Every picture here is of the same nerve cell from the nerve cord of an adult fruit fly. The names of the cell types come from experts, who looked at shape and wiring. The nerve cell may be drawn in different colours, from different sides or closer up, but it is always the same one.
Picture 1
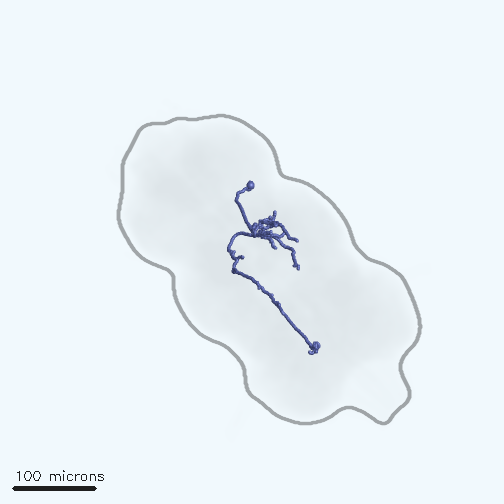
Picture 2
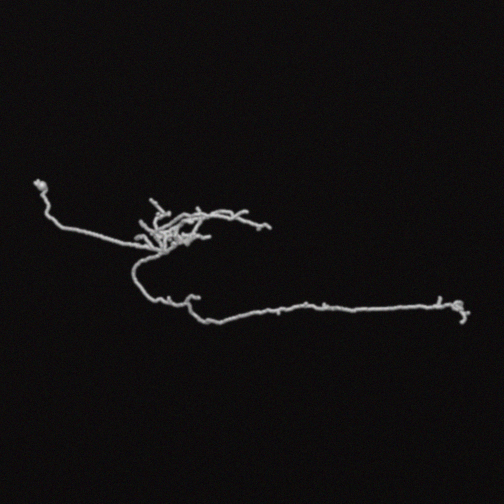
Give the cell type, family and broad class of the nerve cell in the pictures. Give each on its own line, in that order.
IN07B100
hemilineage 07B
nerve-cord intrinsic neuron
